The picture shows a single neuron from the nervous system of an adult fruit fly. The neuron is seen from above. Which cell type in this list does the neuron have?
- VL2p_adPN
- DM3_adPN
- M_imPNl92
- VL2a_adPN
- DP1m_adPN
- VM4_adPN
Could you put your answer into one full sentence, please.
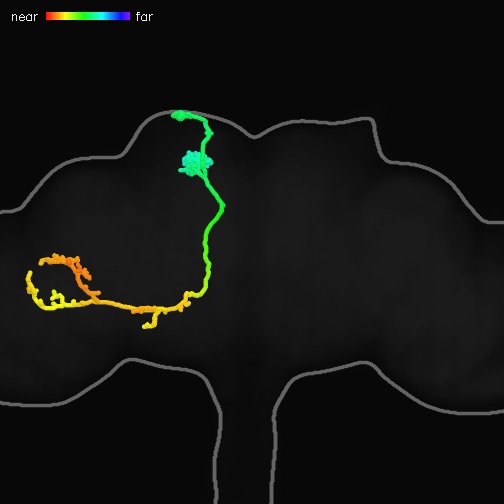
Cell type VM4_adPN is what this neuron is.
